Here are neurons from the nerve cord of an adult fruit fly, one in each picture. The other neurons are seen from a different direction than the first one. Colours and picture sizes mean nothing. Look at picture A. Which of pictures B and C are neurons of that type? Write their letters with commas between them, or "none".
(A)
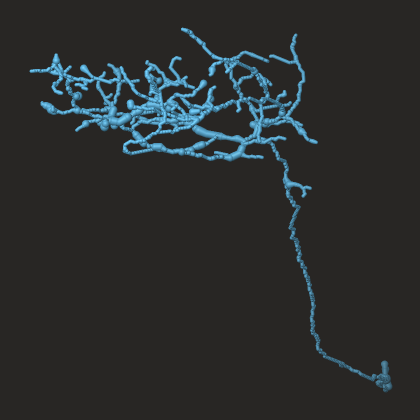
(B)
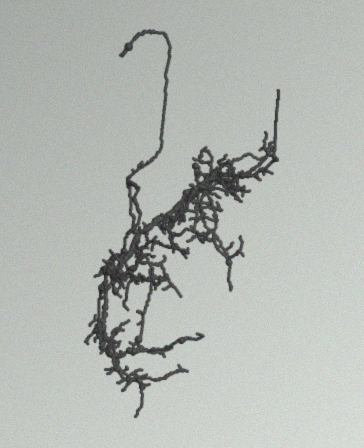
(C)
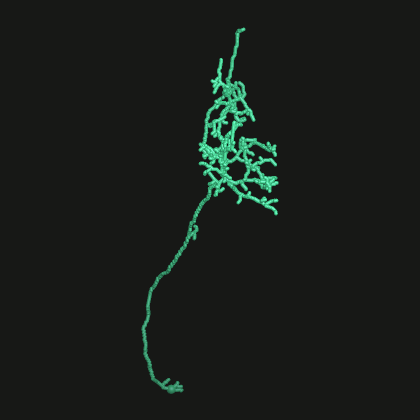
C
